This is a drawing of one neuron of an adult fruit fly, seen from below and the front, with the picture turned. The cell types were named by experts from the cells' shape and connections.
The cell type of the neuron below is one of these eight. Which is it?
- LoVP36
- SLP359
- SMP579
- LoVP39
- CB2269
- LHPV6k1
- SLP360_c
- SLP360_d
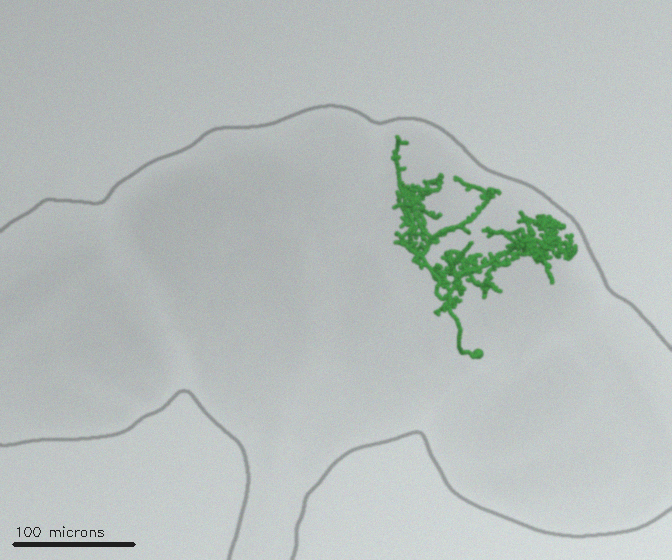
SMP579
